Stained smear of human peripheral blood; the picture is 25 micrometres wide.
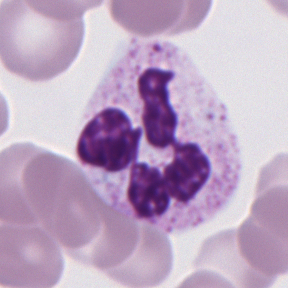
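Segmented neutrophil, the nucleated cell at the centre of this stained smear of human peripheral blood. Its nucleus, as I count it, is split into four separate lobes. The chromatin looks dark purple and coarsely clumped. I can find no nucleoli in any of the lobes, and the cytoplasm, as far as I can tell, holds no vacuoles.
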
